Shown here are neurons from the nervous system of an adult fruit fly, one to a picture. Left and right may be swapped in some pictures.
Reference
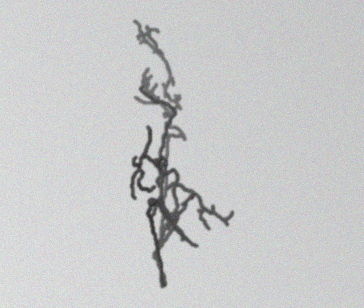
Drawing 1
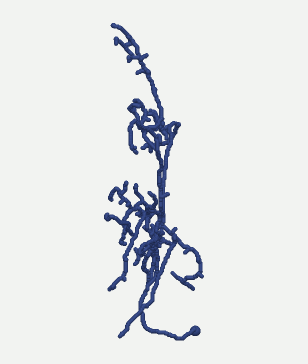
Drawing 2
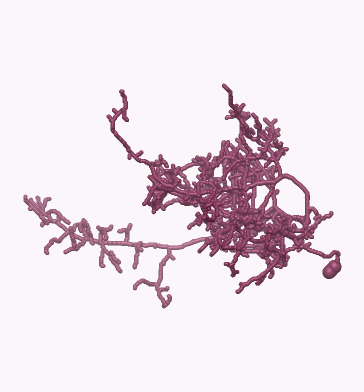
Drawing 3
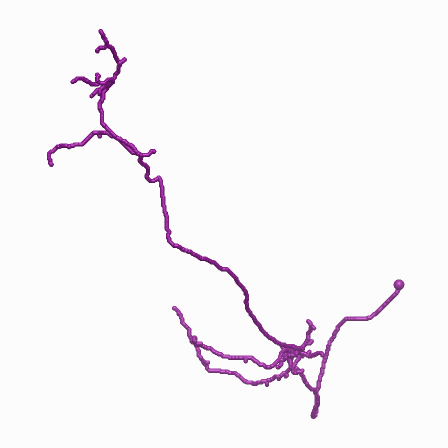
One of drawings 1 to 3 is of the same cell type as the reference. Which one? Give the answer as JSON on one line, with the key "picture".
{"picture": 1}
